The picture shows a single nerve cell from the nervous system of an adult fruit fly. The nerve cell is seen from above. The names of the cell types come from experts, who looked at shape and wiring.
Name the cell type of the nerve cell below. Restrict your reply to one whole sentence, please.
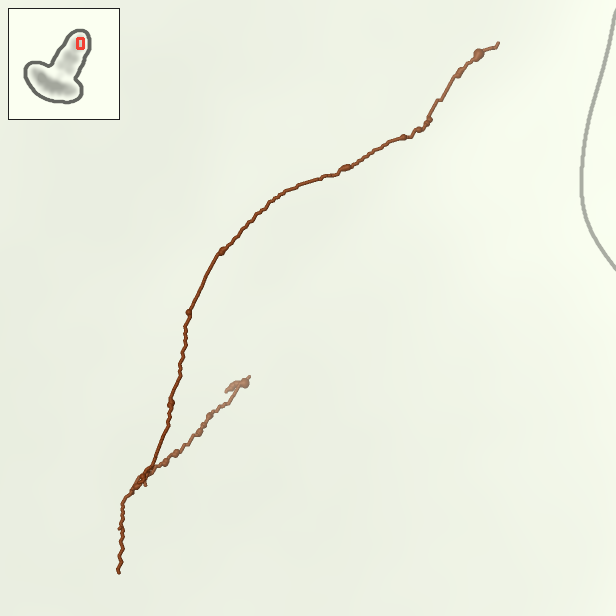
The cell type name LgLG2 applies to this nerve cell.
